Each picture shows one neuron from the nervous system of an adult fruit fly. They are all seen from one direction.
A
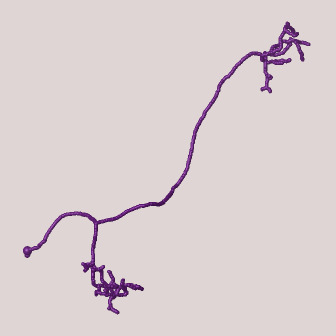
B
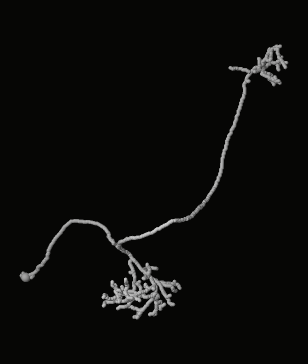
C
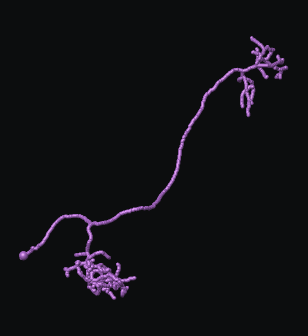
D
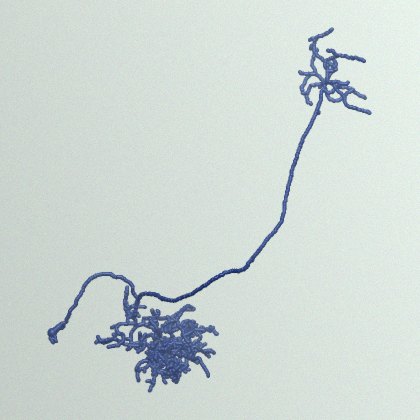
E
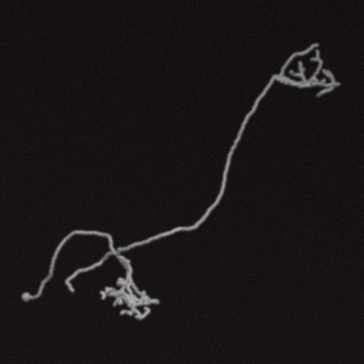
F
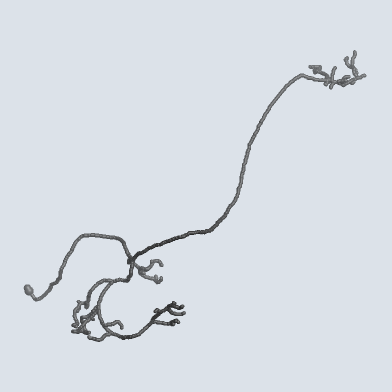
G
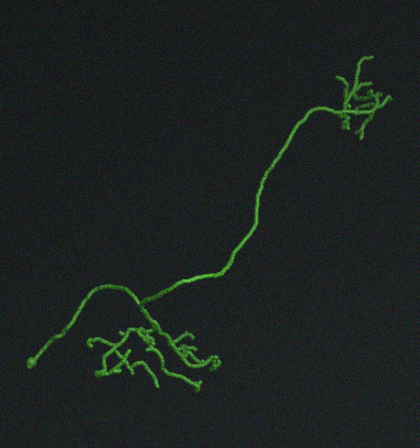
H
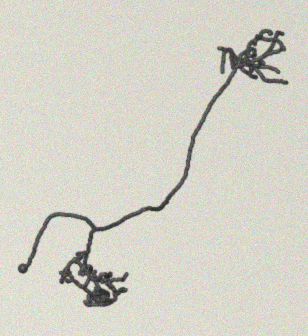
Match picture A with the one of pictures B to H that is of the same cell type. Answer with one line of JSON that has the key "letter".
{"letter": "C"}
